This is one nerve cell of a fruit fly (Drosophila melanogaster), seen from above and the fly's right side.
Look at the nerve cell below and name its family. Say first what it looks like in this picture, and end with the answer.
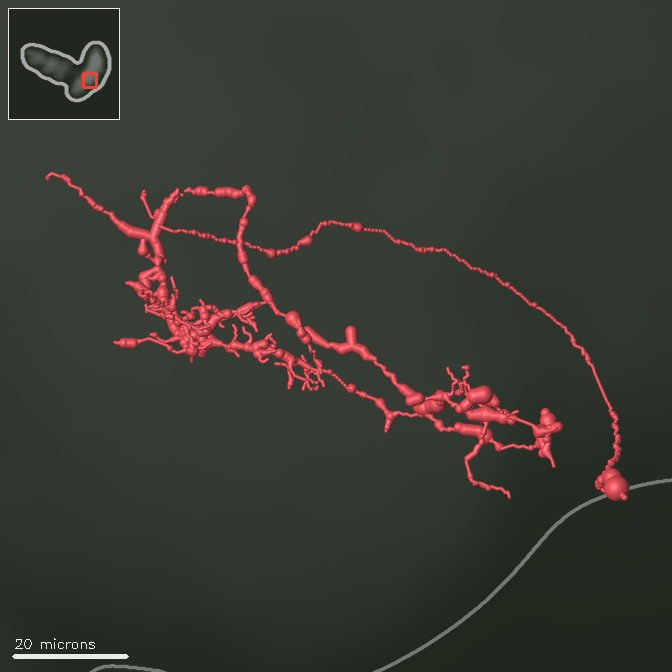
The cell body can be seen at the lower right of the picture. By the scale bar it is about 100 microns wide in this view. The picture shows dozens of branch ends. It is a central-brain intrinsic neuron. The family is hemilineage MD3.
